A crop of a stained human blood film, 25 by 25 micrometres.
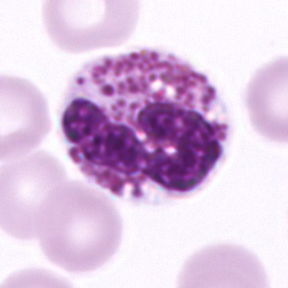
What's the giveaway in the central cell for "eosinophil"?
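You have an eosinophil here, and much of what you see fits that name. Its nucleus has two lobes and lies across the lower half of the cell.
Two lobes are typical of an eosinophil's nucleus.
Now look at the cytoplasm: it is packed with coarse round granules of roughly uniform size.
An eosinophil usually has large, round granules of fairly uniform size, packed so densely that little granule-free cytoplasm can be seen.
The cell itself is about 14 micrometres across.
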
